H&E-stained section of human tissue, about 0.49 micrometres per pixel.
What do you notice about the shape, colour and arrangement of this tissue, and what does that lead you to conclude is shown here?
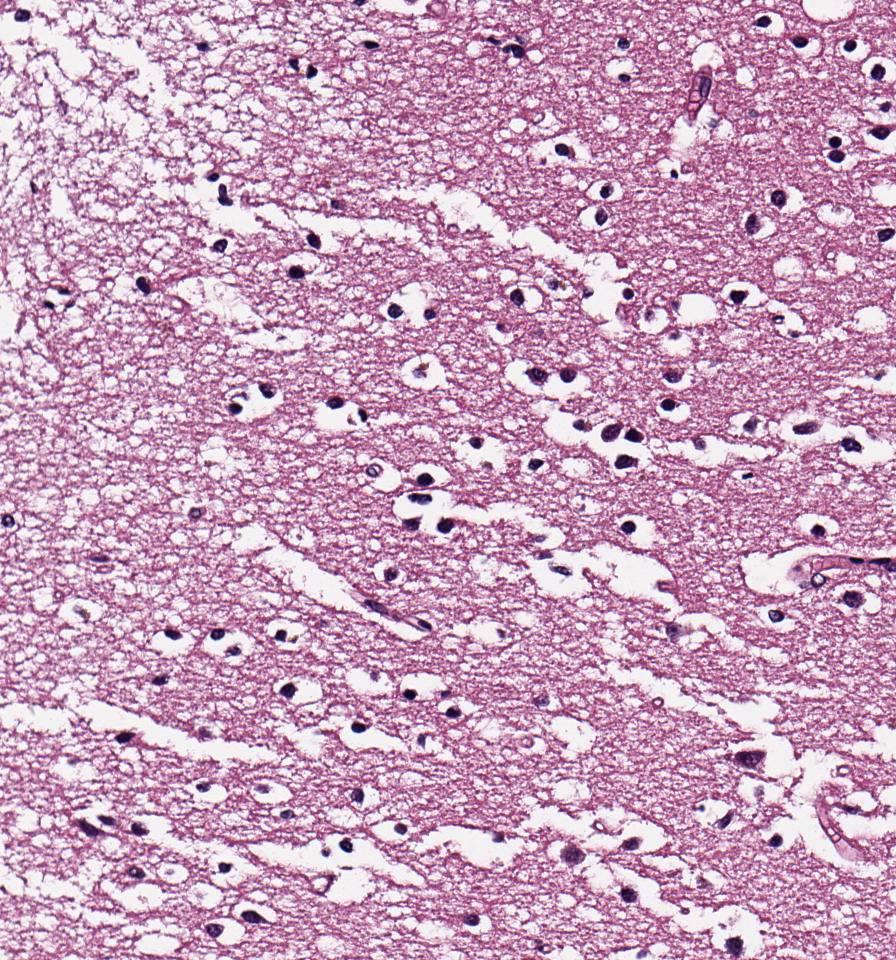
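Matrix first: finely fibrillary and pale pink throughout, with no epithelium, glands or other organised units. Cells next: mostly small, with round, dark, evenly stained nuclei lying singly, many inside a clear unstained halo instead of visible pink cytoplasm. Vessels last: only a few thin-walled capillaries, for instance near the upper right and the right edge, and no large vessels. This is cerebral cortex.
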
